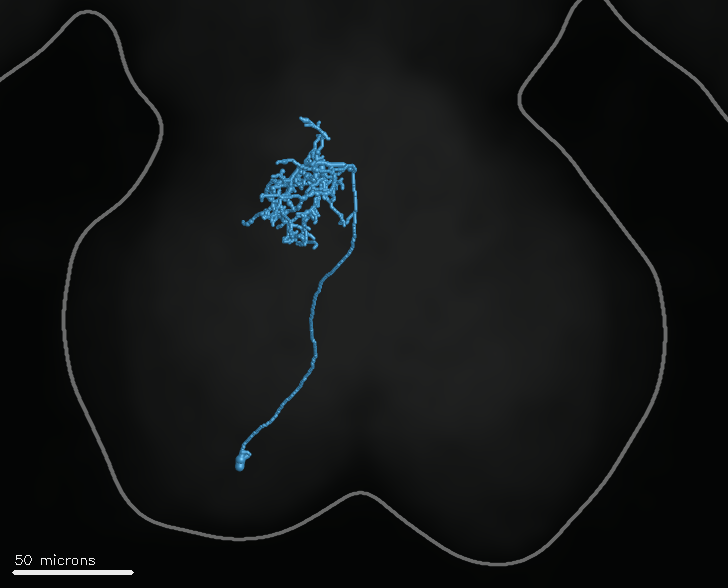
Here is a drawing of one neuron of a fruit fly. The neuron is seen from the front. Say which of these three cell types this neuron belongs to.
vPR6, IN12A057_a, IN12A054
IN12A054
